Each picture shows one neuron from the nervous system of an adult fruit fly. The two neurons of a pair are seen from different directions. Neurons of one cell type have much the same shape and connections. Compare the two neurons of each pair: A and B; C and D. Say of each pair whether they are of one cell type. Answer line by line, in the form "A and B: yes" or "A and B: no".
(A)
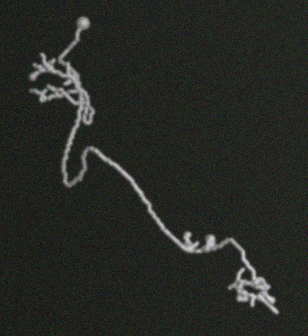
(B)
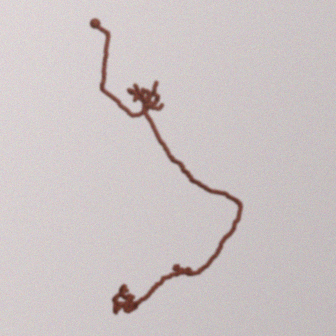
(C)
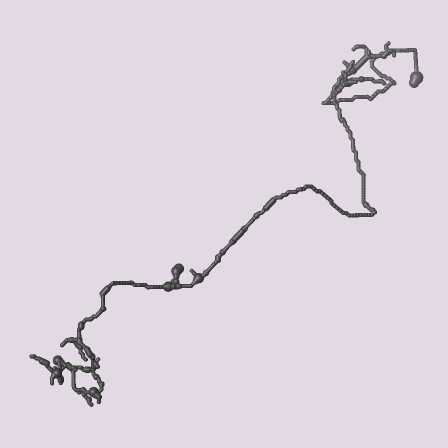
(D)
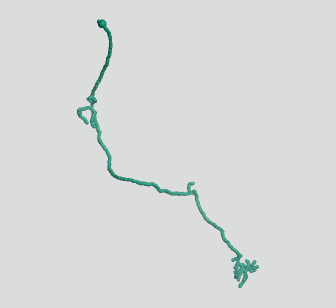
A and B: yes
C and D: yes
